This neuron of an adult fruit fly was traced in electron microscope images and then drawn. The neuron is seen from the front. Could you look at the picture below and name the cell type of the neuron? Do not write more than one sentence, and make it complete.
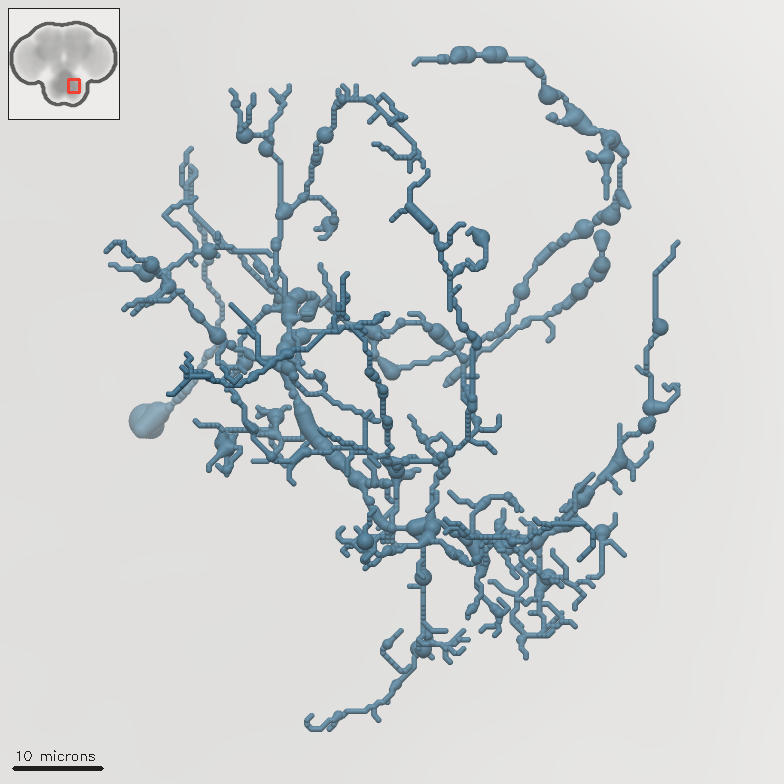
The cell type carried by this neuron is IN20A.22A047.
